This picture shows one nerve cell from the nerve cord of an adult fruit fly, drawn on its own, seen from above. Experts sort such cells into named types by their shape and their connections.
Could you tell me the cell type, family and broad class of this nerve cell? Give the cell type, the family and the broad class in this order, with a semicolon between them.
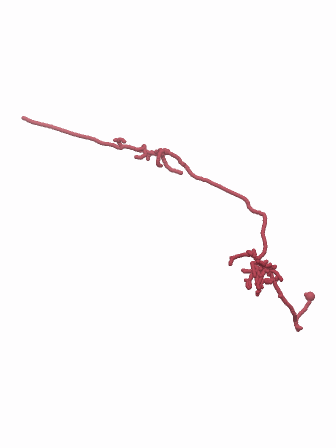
AN07B085; hemilineage 07B; ascending neuron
